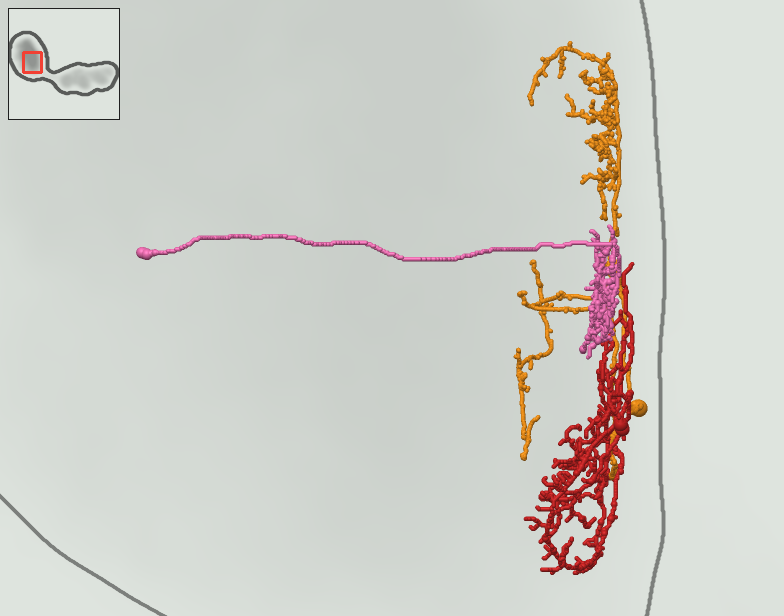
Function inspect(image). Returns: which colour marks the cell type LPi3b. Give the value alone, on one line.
red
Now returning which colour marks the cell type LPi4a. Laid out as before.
orange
